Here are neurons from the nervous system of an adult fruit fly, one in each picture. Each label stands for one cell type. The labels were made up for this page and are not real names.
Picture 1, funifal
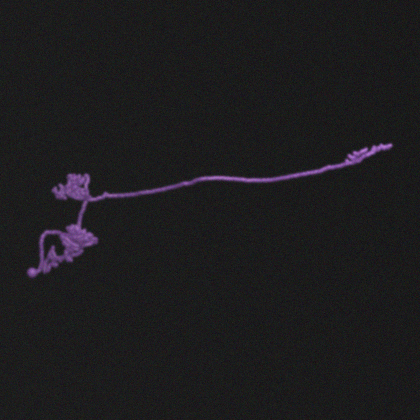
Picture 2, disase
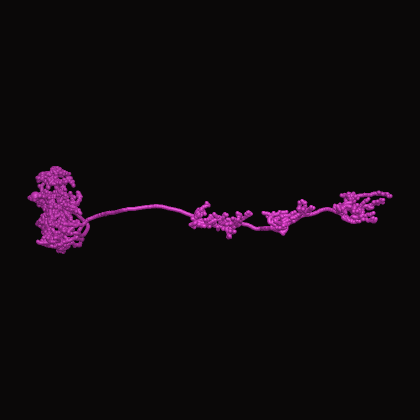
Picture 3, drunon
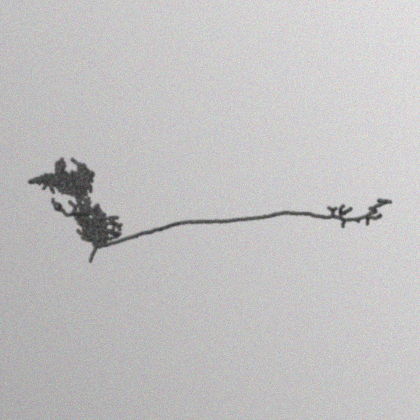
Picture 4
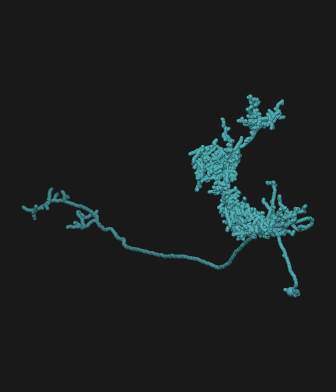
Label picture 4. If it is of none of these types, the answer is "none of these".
drunon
